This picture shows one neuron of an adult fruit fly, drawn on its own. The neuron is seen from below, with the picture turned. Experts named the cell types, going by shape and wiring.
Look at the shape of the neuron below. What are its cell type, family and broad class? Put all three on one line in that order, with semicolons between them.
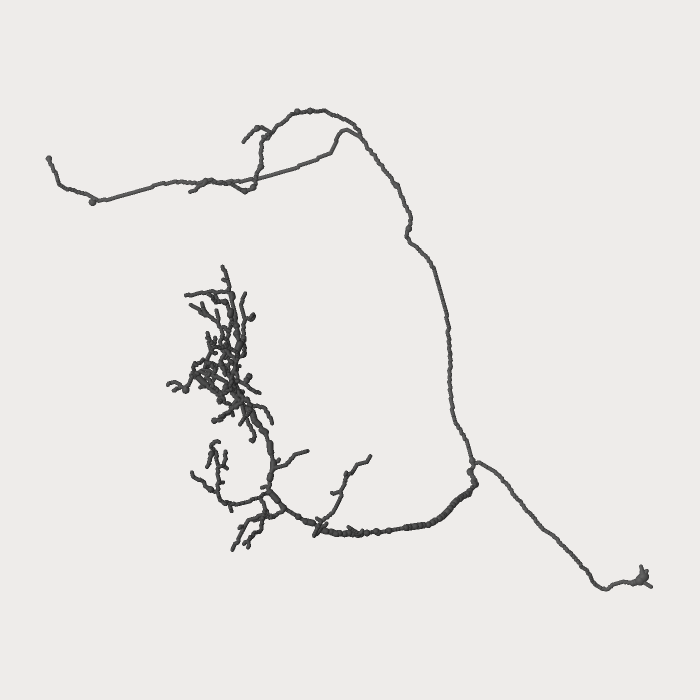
SAD047; hemilineage AOTUv3_ventral; central-brain intrinsic neuron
